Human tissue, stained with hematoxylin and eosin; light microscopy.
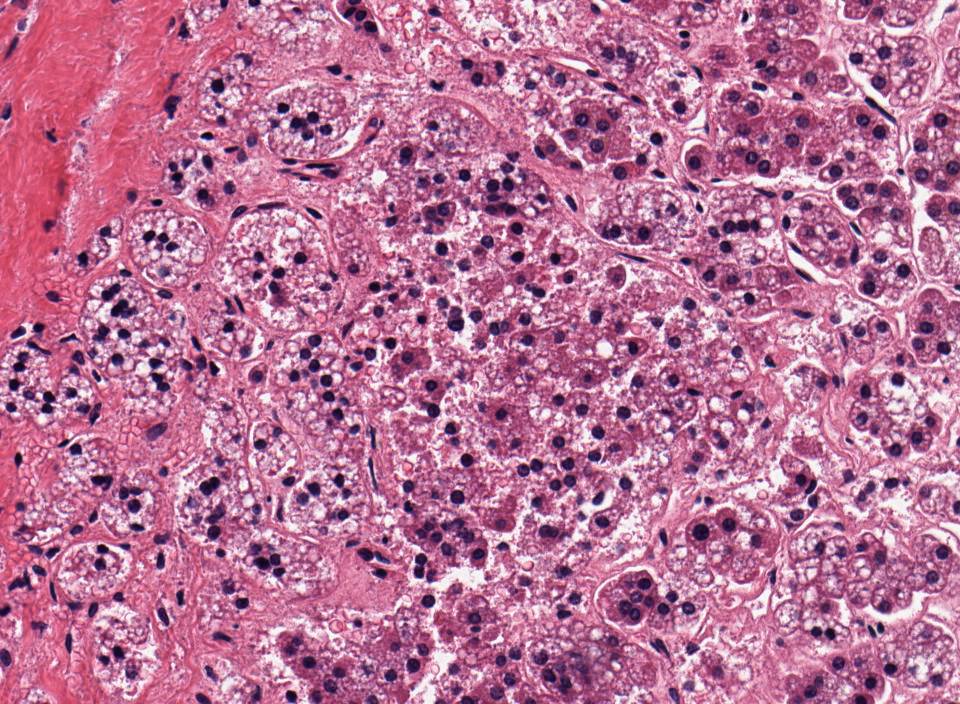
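Adrenal gland: most cells here have cytoplasm packed with many small clear vacuoles, so it looks foamy. In the centre of the field, notice cells with pinker, more granular cytoplasm, fewer vacuoles and less distinct nesting. The nests are solid, without a central lumen, and the delicate septa between them carry flattened, elongated nuclei.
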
